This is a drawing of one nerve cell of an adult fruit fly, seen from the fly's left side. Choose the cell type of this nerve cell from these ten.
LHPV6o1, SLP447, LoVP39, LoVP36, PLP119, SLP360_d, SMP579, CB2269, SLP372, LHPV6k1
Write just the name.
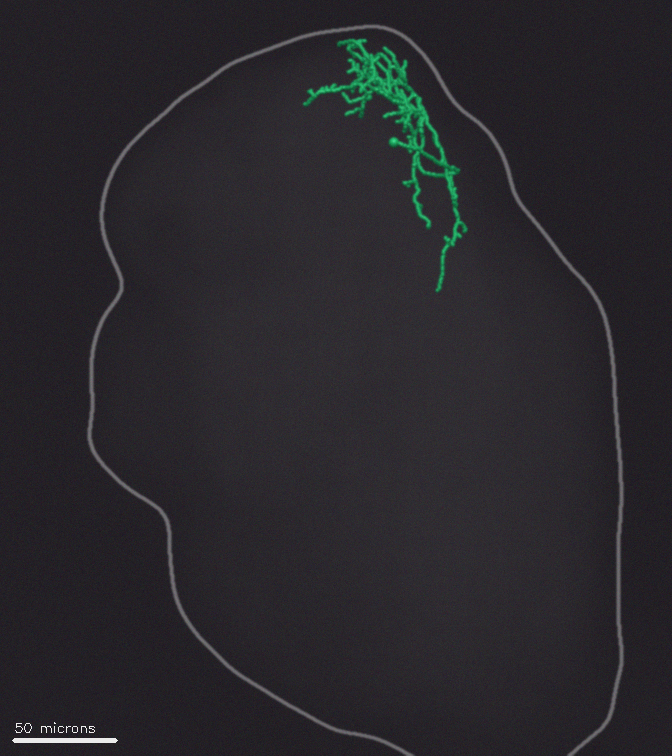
SLP372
